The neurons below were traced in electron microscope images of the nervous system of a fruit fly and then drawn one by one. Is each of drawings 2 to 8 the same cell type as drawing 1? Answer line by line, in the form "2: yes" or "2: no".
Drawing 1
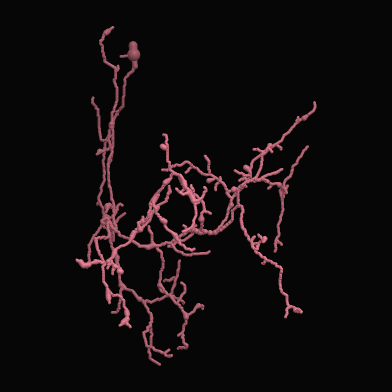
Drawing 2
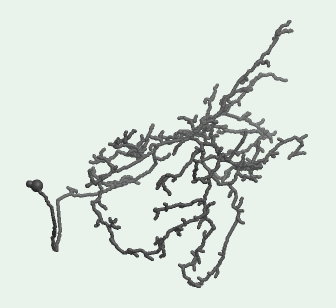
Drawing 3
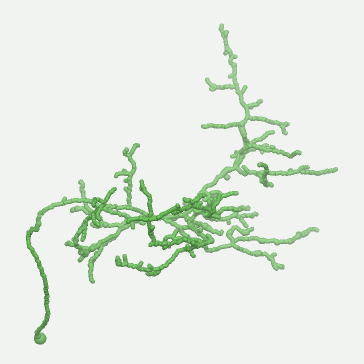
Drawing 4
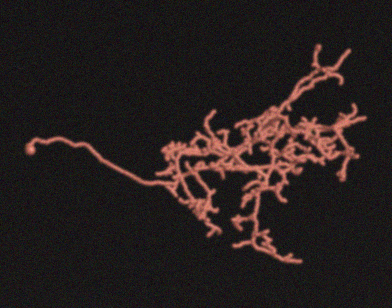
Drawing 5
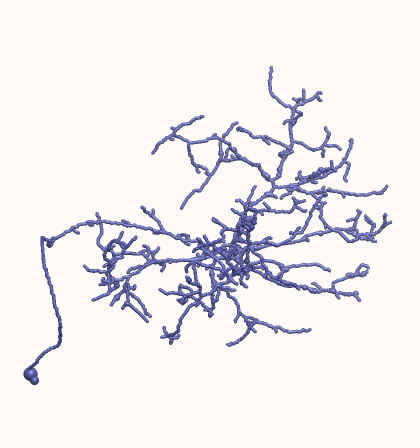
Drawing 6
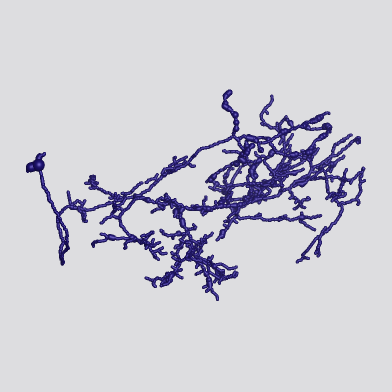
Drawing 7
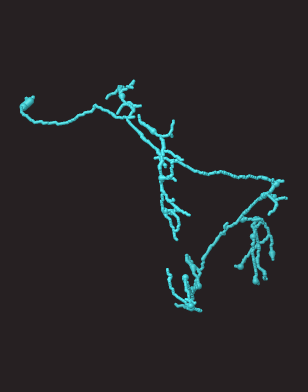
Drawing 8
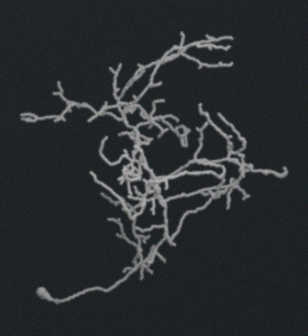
2: no
3: no
4: no
5: no
6: yes
7: no
8: yes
